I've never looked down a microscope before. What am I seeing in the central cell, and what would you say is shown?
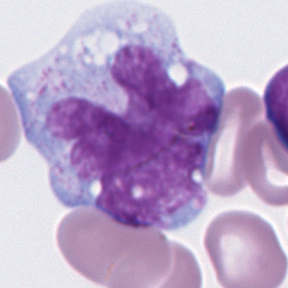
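Outline irregular, edges angular and scalloped. Nucleus folded into several broad, connected lobes. Chromatin fine and lacy, no dense dark clumps. Several clear vacuoles clustered in upper-left cytoplasm. Identification: monocyte.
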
